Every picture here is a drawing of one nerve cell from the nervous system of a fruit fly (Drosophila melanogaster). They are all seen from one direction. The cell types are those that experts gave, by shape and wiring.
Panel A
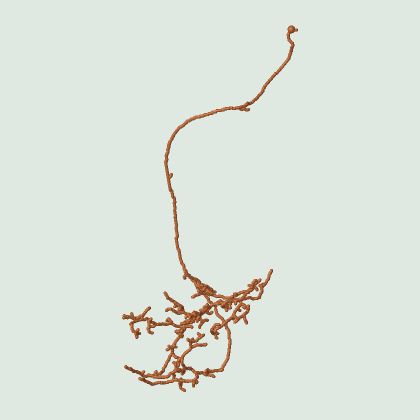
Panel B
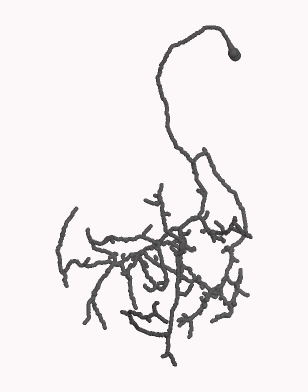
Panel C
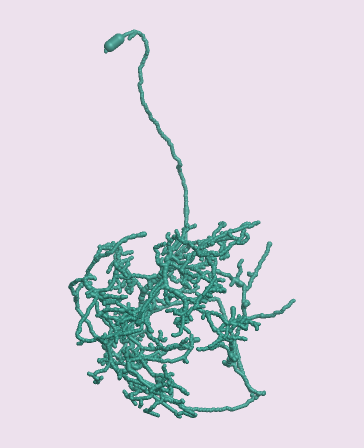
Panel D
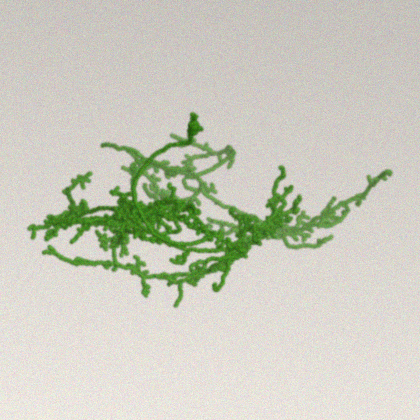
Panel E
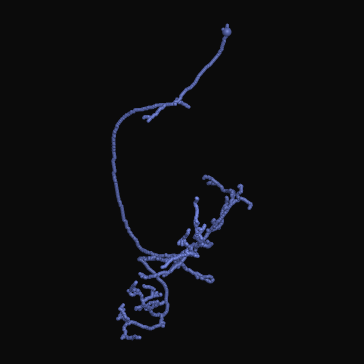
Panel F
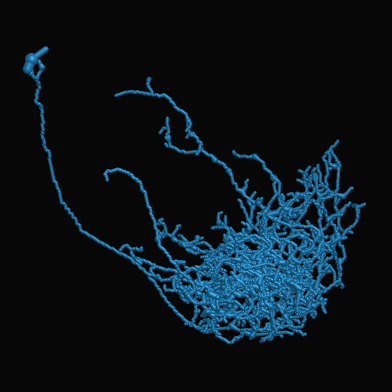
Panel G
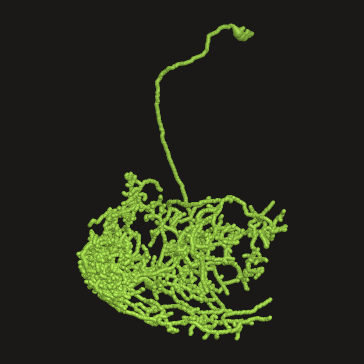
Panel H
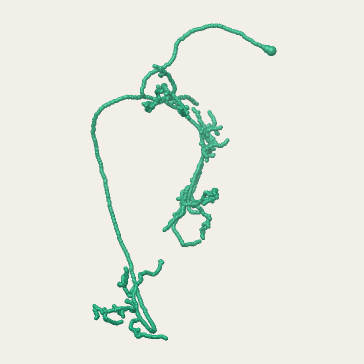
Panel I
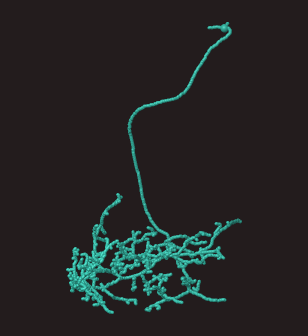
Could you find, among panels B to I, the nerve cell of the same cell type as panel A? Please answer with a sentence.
Panel E is of the same cell type.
